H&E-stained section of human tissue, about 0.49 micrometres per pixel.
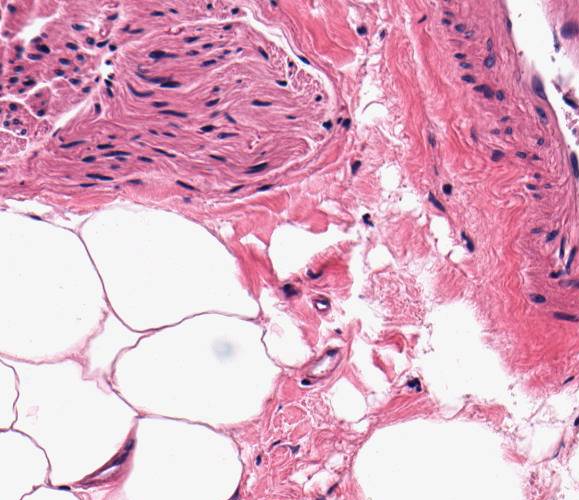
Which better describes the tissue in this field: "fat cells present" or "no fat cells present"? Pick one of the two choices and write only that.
Fat cells present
